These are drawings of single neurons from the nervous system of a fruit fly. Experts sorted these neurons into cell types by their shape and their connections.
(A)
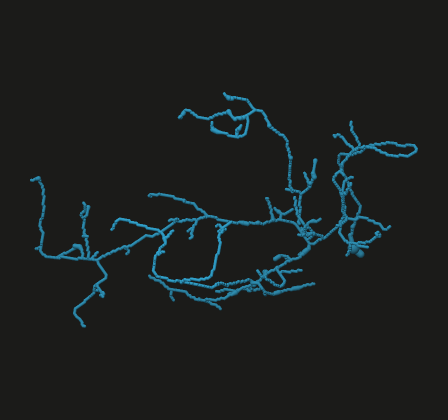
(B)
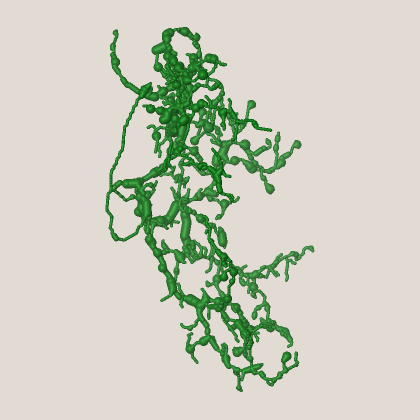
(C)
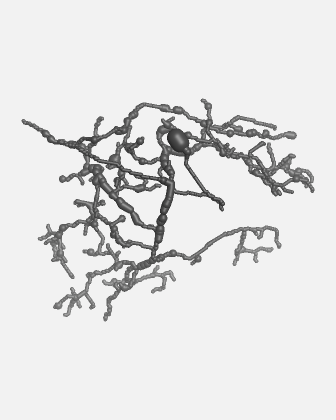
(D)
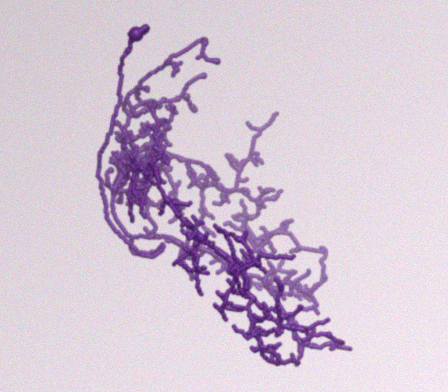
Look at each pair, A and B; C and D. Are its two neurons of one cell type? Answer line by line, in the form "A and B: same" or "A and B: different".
A and B: different
C and D: same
